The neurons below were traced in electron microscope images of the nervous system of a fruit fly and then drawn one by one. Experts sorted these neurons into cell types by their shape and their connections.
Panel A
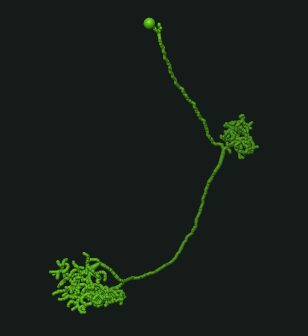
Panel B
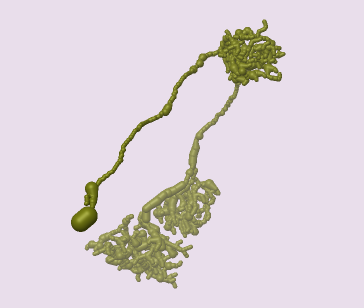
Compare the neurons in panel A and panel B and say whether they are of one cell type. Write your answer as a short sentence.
They are of the same cell type.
